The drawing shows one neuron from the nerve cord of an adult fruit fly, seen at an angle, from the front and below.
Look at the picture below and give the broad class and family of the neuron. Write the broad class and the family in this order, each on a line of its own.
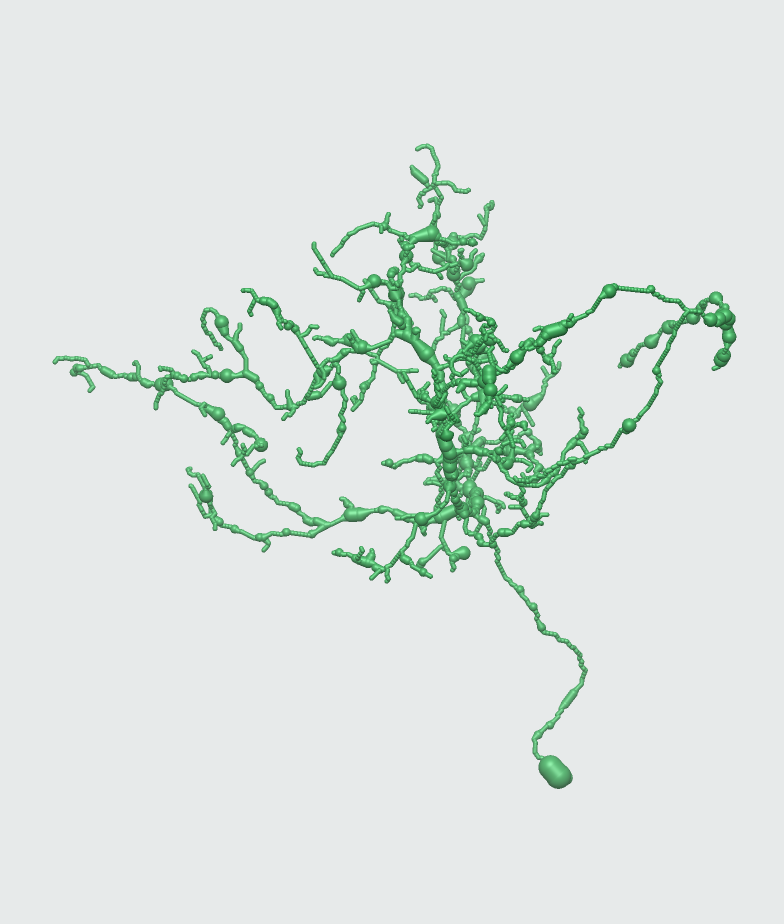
nerve-cord intrinsic neuron
hemilineage 20A.22A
